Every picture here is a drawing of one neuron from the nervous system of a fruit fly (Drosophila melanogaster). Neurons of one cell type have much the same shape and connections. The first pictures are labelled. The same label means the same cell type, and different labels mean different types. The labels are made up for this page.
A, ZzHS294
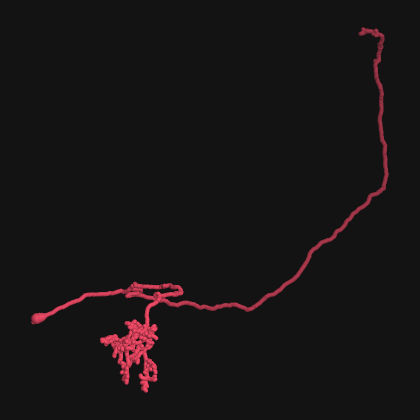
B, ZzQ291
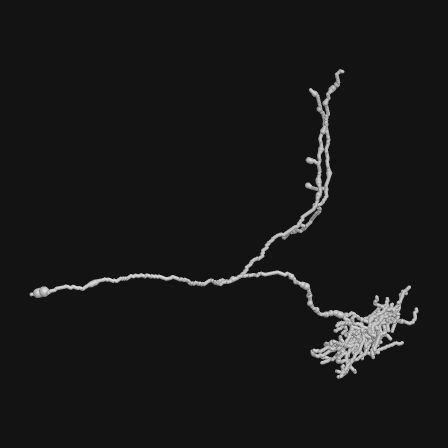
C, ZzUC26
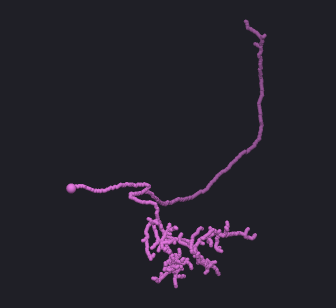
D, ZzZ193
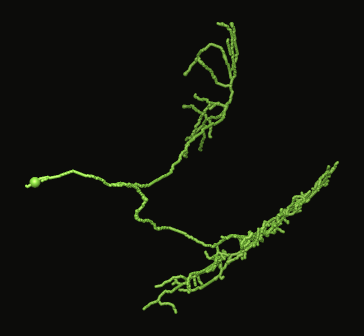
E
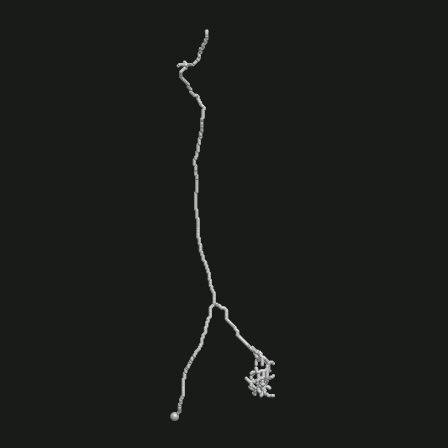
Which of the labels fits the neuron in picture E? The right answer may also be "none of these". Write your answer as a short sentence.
It belongs to ZzHS294.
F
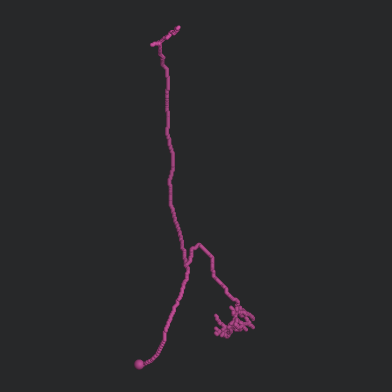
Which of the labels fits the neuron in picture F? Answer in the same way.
It belongs to ZzHS294.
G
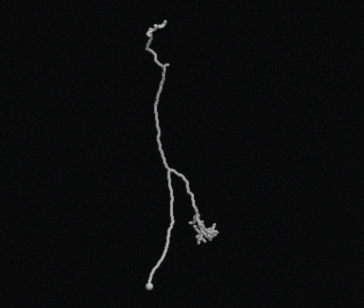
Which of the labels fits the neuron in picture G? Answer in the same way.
It belongs to ZzHS294.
